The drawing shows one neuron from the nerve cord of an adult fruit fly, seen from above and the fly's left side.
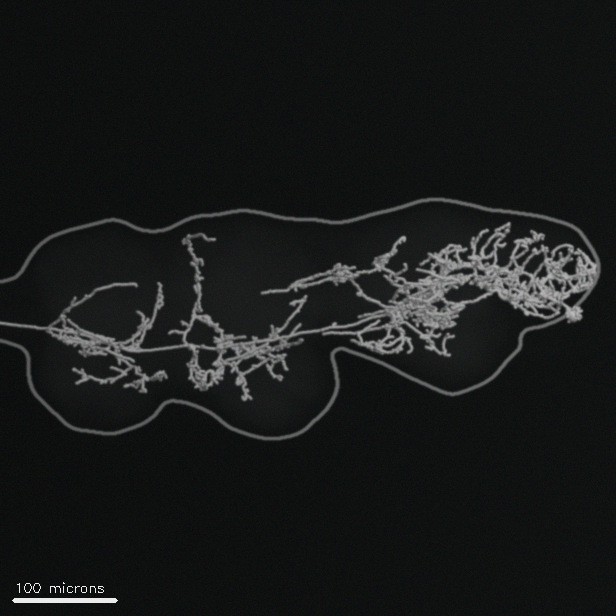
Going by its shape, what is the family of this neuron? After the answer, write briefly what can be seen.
Its family is hemilineage 05B. Its broad class is ascending neuron. Dozens of branch ends can be seen. In this view it is more than twice as wide as it is tall.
